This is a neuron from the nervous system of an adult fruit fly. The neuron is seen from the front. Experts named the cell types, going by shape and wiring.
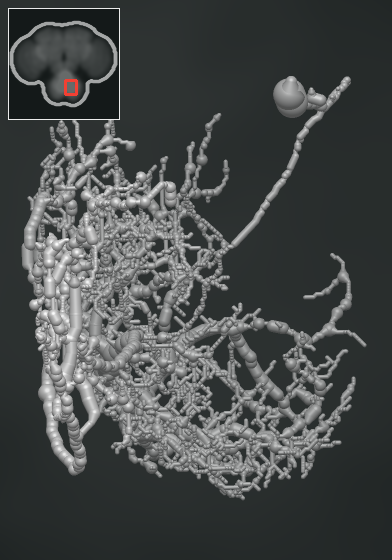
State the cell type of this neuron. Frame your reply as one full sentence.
It is to cell type IN17A013 that the neuron belongs.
